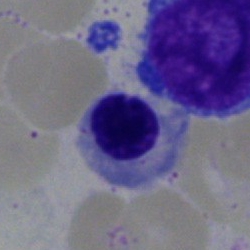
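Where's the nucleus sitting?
Up toward the top, so there's a wider band of cytoplasm below it.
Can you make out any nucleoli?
No, none.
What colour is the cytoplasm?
Pale greyish-blue, and free of granules.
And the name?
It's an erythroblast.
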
